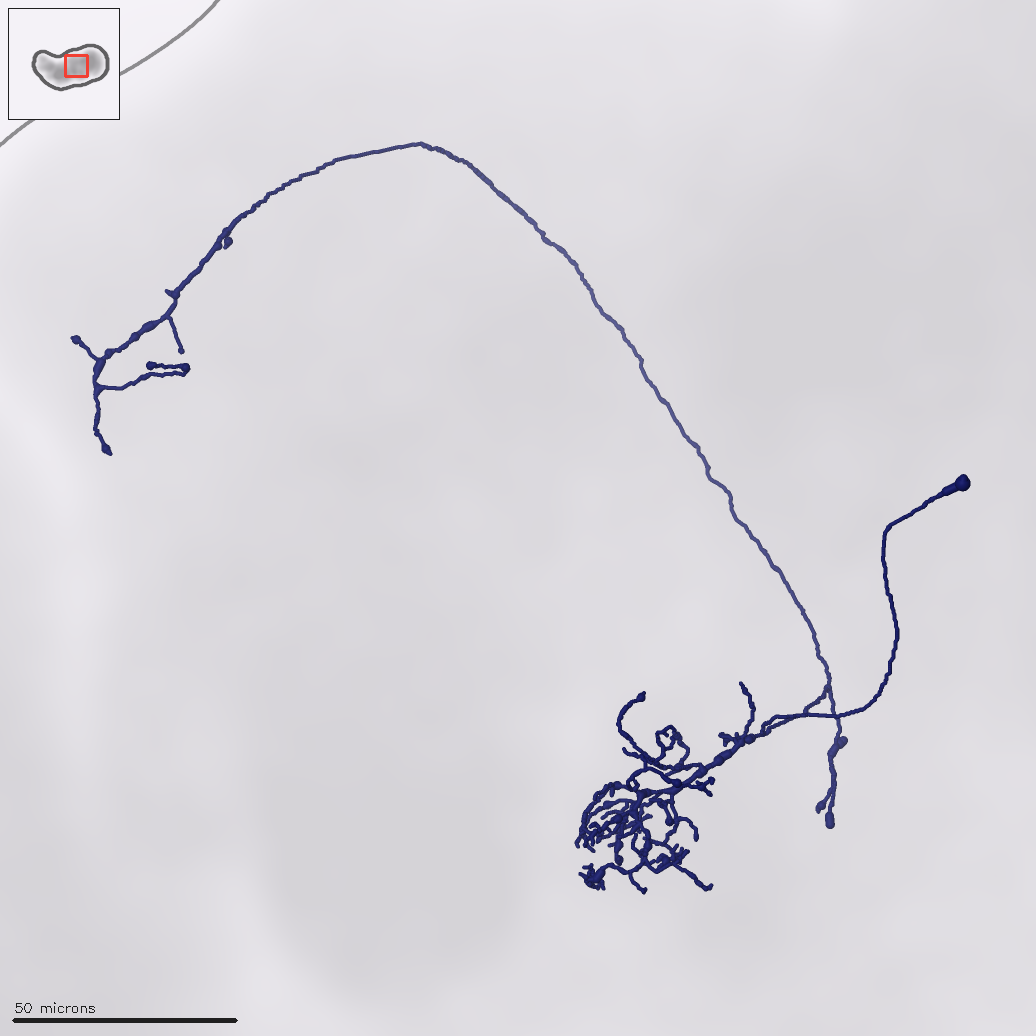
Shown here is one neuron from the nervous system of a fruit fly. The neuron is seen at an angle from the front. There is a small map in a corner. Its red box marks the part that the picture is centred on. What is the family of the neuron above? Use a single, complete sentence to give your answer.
This neuron belongs to the family hemilineage ALad1.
